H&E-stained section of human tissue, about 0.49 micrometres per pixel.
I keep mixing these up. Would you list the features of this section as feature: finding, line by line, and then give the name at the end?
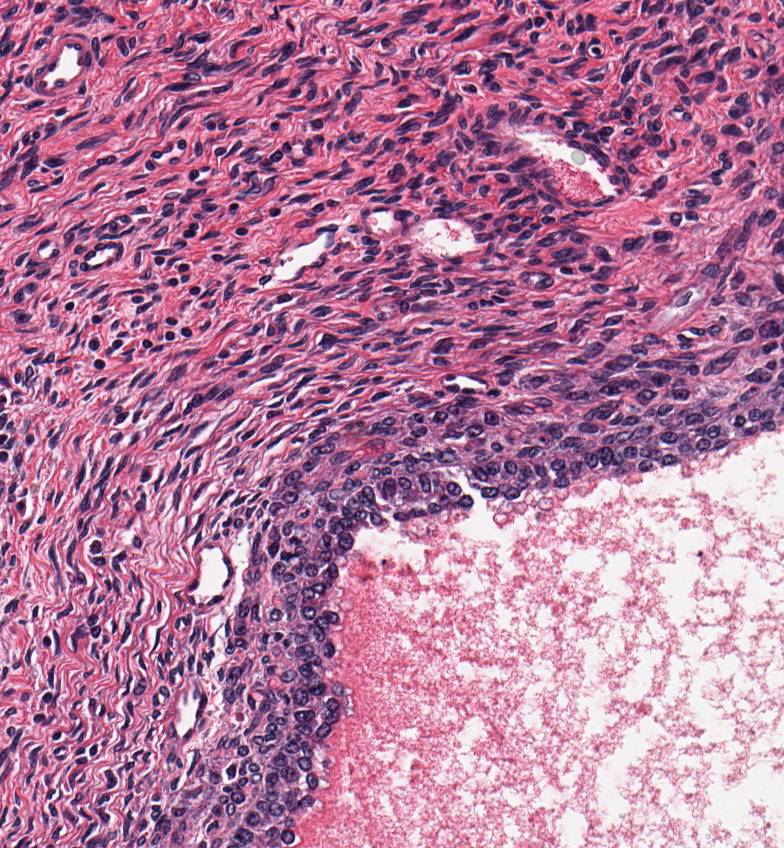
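Stroma: cellular, of spindle cells, filling the upper and left parts.
Cavity: lower right, lined by a band of closely packed cells several nuclei thick.
Lining nuclei: round to oval and dark, with scant cytoplasm.
Outer spindle cells: running parallel to the lining surface.
Name: ovary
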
